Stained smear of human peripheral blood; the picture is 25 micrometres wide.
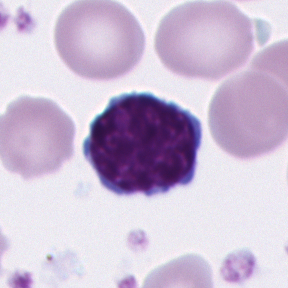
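Typical lymphocyte, the central cell in a stained smear of human peripheral blood. Its nucleus is round without a clear indentation, and no nucleoli can be seen. The cytoplasm that is visible is blue and contains no visible granules.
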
